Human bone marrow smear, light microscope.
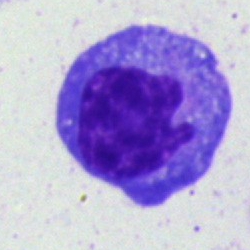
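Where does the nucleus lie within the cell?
Toward the left side, with an indentation on its right side.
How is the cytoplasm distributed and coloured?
It is abundant and blue, widest above and to the right of the nucleus, and paler in the upper right part.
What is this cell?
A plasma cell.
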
